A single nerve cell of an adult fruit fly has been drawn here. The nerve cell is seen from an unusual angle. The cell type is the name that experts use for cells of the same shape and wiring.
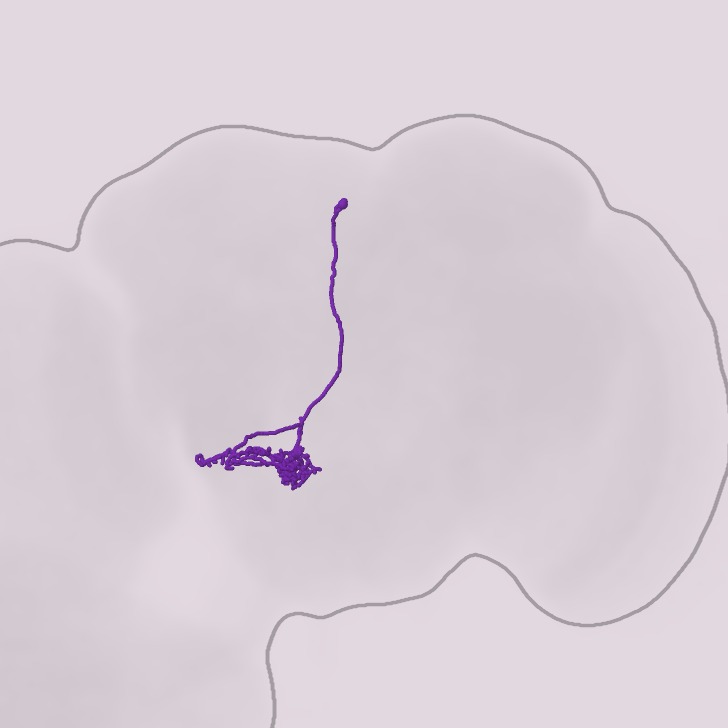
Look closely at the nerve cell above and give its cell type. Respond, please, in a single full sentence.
The cell type name for this nerve cell is SAD078.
